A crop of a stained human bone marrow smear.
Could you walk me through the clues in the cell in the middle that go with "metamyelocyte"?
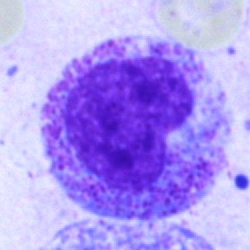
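Start with the nucleus: it has a distinct notch on its right side.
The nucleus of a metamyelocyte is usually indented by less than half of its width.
The chromatin stains deep purple, with darker clumps scattered through paler areas, and this goes with the metamyelocyte.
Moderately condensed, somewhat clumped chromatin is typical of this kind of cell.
Now look at the cytoplasm: it is packed with many reddish-purple granules. Between those granules, it is pale blue.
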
